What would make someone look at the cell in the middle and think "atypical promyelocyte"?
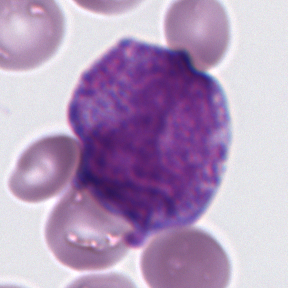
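I'd start with the outline of this atypical promyelocyte: it is angular, with several flattened sides rather than a smooth circle. Going over the whole cell, I can't see any vacuoles. There is a small rounded knob projecting from its lower edge. Red cells lie against it on its left, lower and upper right sides.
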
